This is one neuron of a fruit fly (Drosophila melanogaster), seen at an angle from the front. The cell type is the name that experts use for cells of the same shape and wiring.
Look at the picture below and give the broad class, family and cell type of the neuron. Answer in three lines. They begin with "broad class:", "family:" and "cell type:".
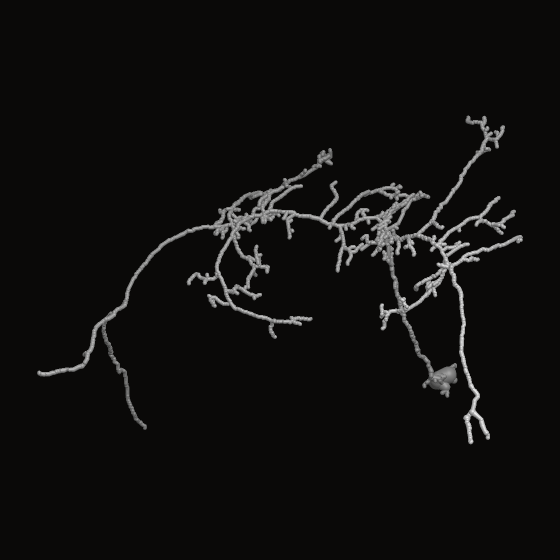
broad class: efferent neuron of the nerve cord
family: hemilineage 00B
cell type: EN00B015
